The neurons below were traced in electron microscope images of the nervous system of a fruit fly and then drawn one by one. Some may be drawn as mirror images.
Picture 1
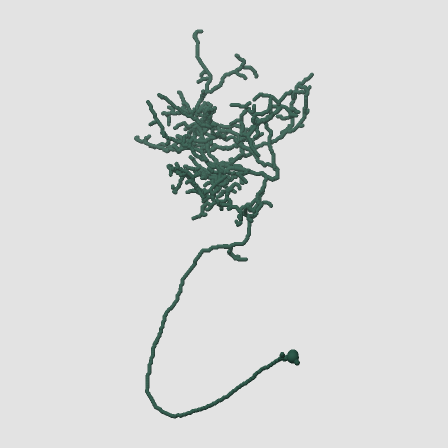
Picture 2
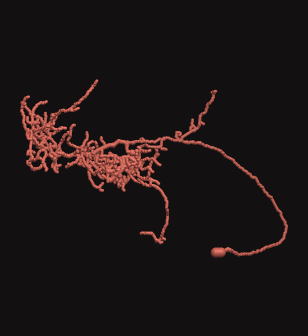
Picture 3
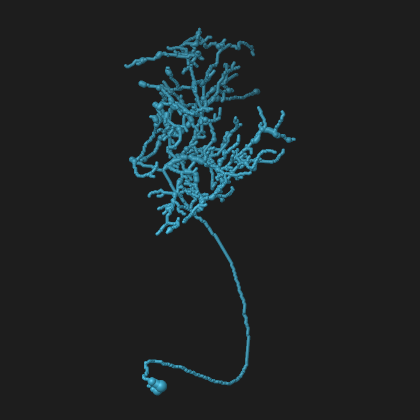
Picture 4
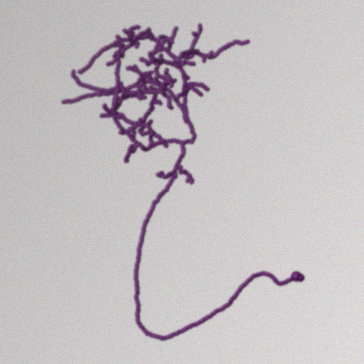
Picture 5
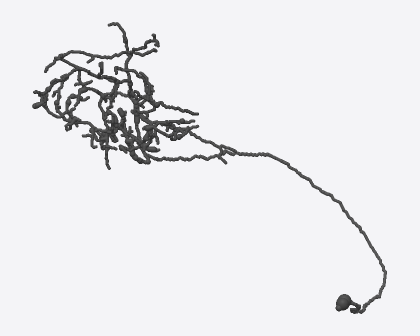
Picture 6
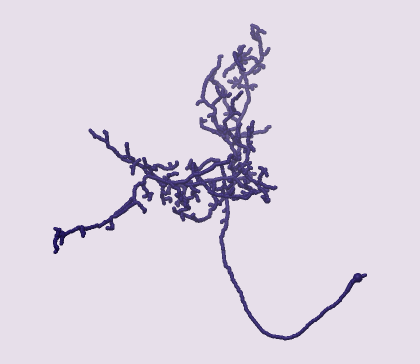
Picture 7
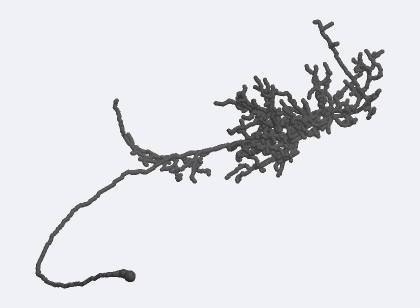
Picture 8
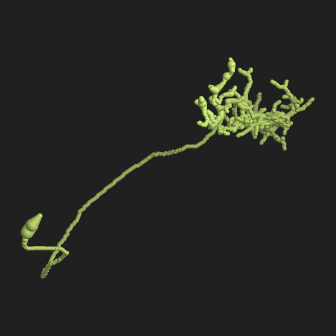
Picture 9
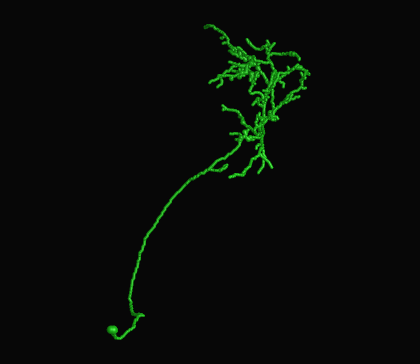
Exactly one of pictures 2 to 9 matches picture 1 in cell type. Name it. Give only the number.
3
